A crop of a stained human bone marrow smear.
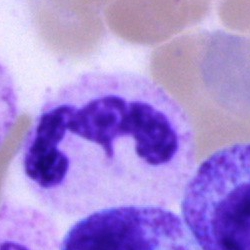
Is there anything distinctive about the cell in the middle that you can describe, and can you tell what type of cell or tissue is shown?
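Outline roughly round. Nucleus curved into a horseshoe, opening downward. Chromatin dark purple, coarsely clumped. Cell: segmented neutrophil.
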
